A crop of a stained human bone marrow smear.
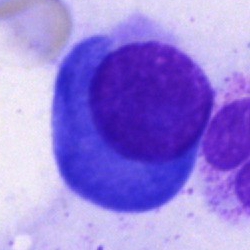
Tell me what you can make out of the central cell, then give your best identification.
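Look first at the outline: it is smooth and rounded-oval. The nucleus lies off-centre, toward the upper right. The widest band of cytoplasm lies to its left and below it, and you will find no granules there. This is a plasma cell.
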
